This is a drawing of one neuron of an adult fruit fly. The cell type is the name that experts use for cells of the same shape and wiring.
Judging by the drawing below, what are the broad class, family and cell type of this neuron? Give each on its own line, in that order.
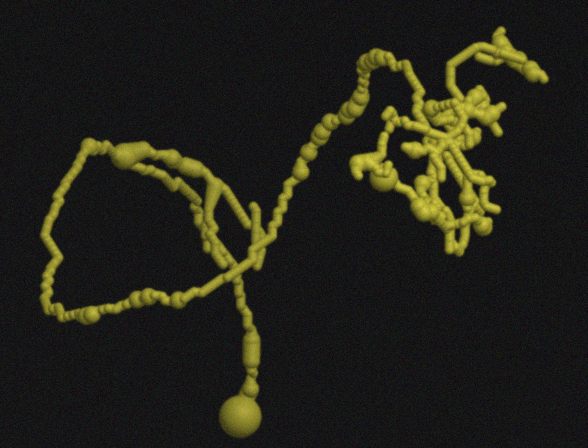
central-brain intrinsic neuron
class CX
PFNp_b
